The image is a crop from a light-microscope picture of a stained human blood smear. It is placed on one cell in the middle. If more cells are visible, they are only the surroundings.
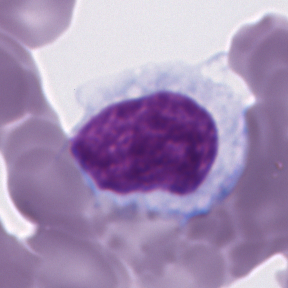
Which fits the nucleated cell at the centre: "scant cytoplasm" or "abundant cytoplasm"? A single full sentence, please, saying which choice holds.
Its nucleus is set within plentiful cytoplasm.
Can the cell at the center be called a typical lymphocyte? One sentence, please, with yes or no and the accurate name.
No, the cell at the centre is categorised not as a typical lymphocyte but as a hairy cell.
